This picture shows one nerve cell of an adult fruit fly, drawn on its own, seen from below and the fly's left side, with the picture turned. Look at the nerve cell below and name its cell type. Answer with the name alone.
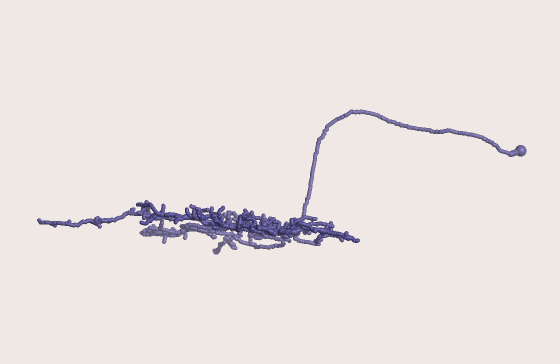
Cm16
